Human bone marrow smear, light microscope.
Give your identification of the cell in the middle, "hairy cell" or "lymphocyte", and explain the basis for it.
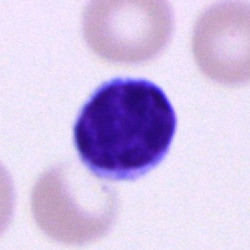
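Lymphocyte rather than hairy cell. The cytoplasm is only a scant pale blue rim, mostly along the lower edge.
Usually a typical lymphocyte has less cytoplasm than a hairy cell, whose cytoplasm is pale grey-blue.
The outline is round and smooth; chromatin is dense, dark purple and coarsely clumped, without visible nucleoli.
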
